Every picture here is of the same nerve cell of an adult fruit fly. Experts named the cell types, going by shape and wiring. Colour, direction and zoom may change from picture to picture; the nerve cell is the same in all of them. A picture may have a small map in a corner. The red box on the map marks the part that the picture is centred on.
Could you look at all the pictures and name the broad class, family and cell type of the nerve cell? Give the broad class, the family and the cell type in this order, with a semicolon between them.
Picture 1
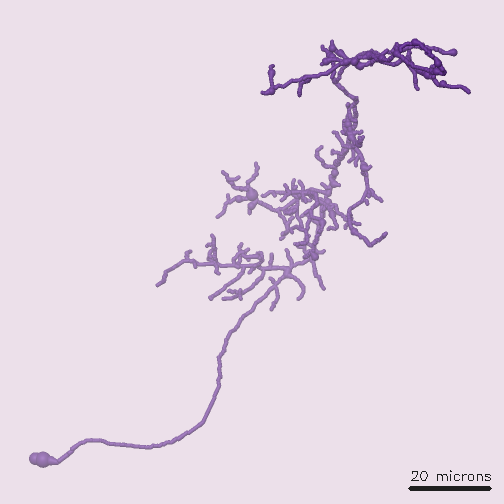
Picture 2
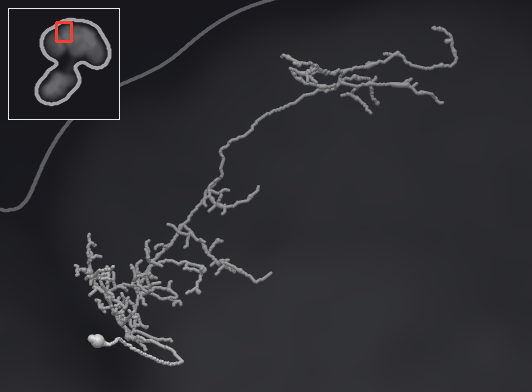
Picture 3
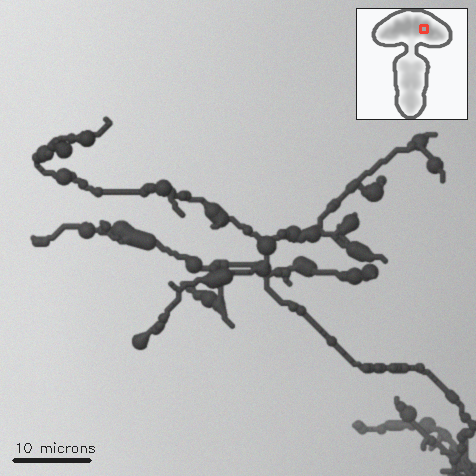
central-brain intrinsic neuron; hemilineage SLPpl3; CB1687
